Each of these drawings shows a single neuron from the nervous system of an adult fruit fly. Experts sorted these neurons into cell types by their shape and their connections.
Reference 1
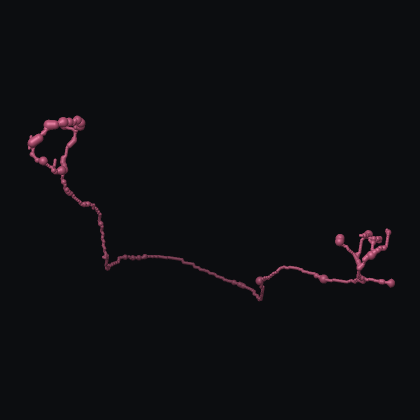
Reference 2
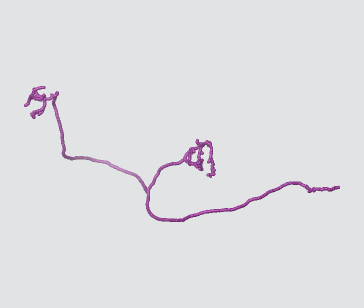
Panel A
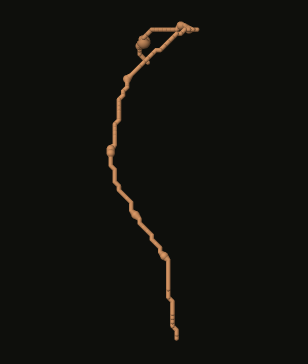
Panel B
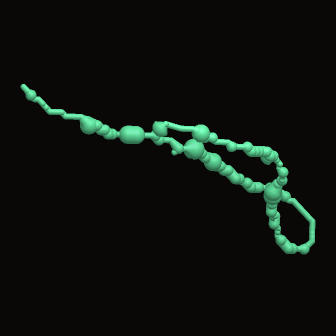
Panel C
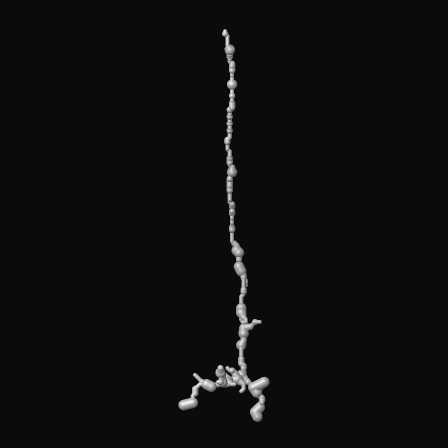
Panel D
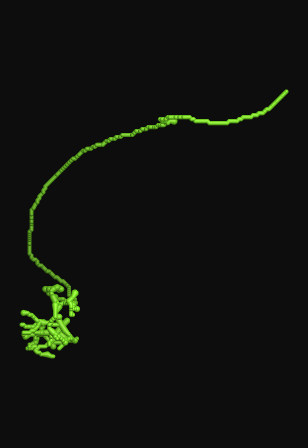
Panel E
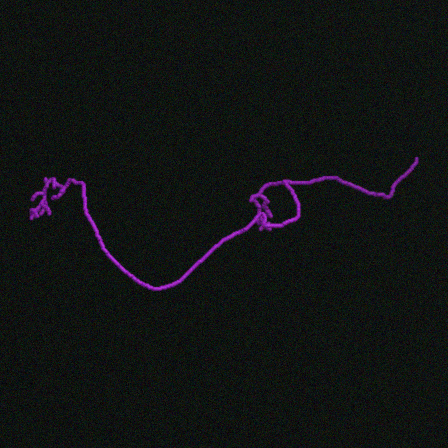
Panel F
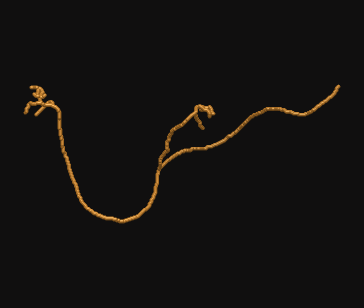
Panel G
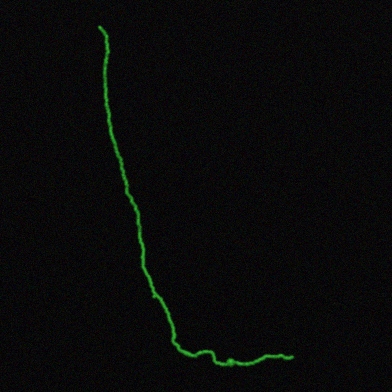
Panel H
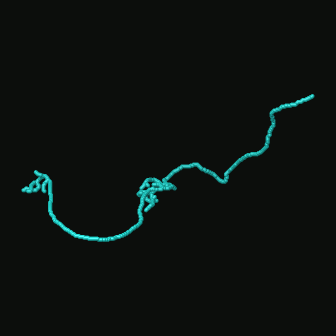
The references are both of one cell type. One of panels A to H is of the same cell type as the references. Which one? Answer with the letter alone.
F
